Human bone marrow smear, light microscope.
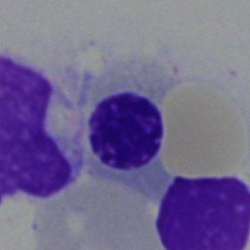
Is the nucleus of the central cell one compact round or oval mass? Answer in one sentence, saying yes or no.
Yes, what the nucleus forms is a compact round or oval shape.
